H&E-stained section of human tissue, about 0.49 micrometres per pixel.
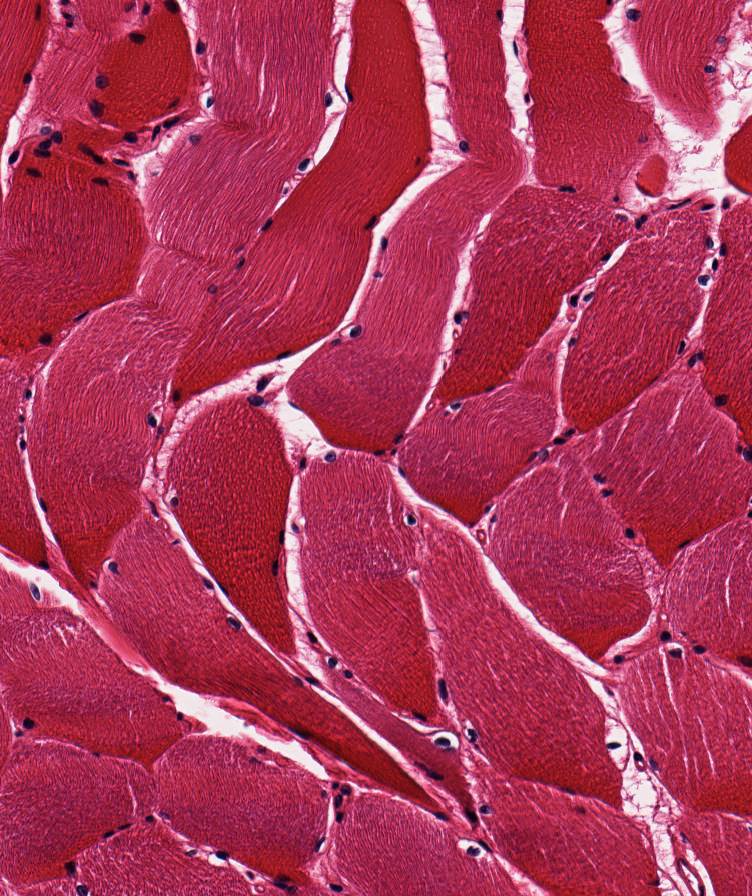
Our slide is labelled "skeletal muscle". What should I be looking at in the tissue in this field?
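Name given: skeletal muscle. In keeping with it, the fibres have angular, polygonal to elongated outlines that fit against one another.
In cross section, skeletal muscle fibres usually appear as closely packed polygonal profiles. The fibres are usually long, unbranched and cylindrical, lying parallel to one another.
Also seen: small, dark, flattened muscle nuclei at the fibre edges. Fibre cytoplasm deep pink-red across the whole field. Connective tissue between fibres thin, with only scattered small nuclei.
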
